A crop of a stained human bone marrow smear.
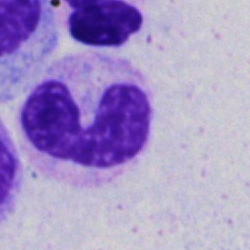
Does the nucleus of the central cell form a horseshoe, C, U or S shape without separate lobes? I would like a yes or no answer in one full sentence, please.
Yes, the nucleus of the cell is bent into a band with no separate lobes.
